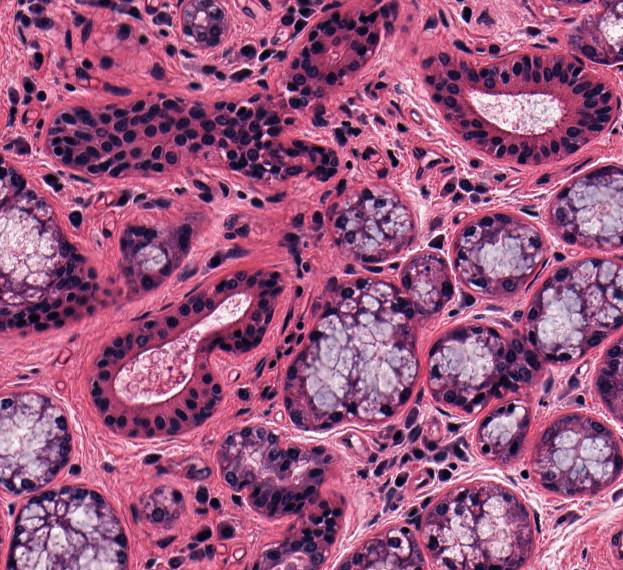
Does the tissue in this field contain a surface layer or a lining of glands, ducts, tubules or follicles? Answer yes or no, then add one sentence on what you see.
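Yes. The rounded units are mucous acini whose cells have pale, grey-white, foamy cytoplasm.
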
